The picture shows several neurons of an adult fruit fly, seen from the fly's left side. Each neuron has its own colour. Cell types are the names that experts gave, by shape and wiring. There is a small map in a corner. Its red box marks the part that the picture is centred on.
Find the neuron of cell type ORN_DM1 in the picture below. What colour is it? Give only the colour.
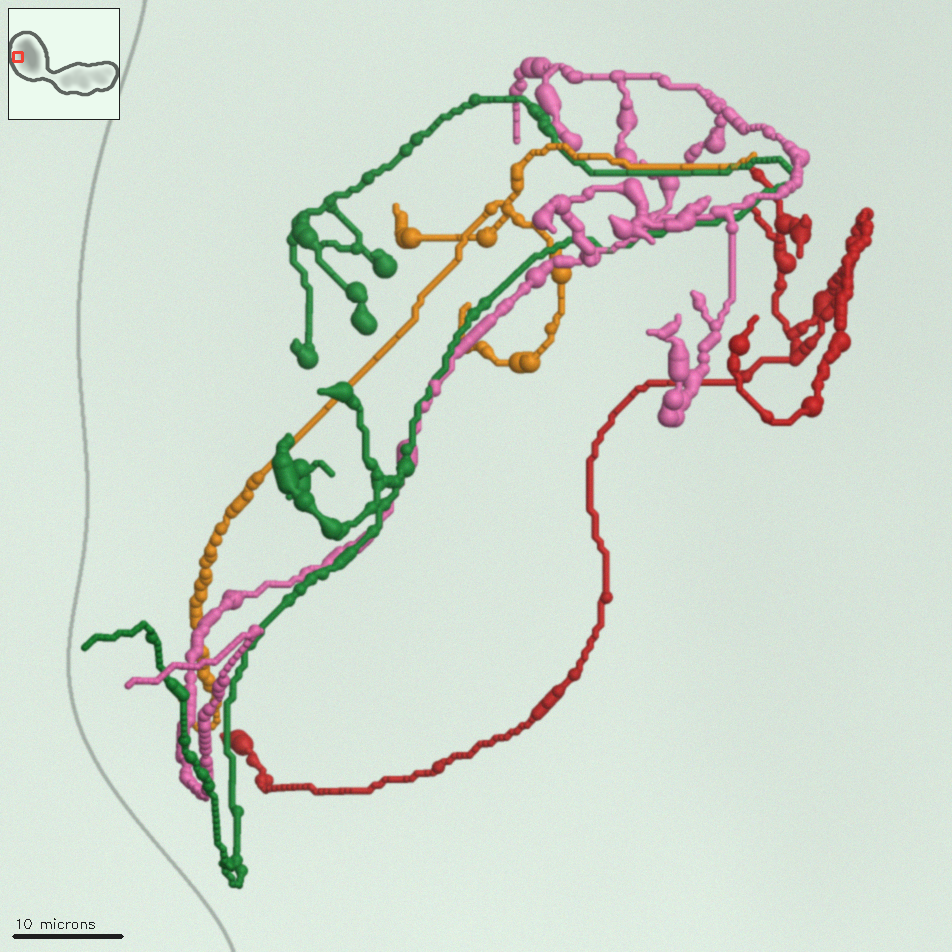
pink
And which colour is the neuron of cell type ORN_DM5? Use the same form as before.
green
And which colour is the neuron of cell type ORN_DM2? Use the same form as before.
orange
